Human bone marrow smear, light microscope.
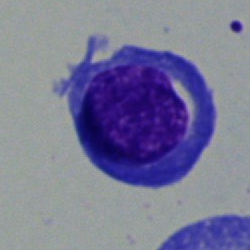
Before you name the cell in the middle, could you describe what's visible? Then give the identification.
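At the upper left the roughly round outline turns ragged and frayed, and small pale-blue cytoplasmic tags project there. Beside the nucleus, on its right, I see a pale crescent-shaped clear zone. I find no distinct granules in the cytoplasm. This one is a plasma cell.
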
